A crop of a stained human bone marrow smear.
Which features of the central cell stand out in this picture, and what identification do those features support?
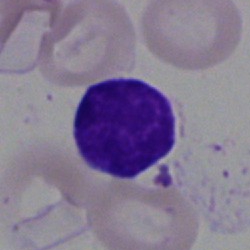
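Chromatin dense, dark purple, blotchy. Nucleus occupying nearly the whole cell. Outline roughly round, a few edges slightly flattened; surface smooth, without projections. Cell: lymphocyte.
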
